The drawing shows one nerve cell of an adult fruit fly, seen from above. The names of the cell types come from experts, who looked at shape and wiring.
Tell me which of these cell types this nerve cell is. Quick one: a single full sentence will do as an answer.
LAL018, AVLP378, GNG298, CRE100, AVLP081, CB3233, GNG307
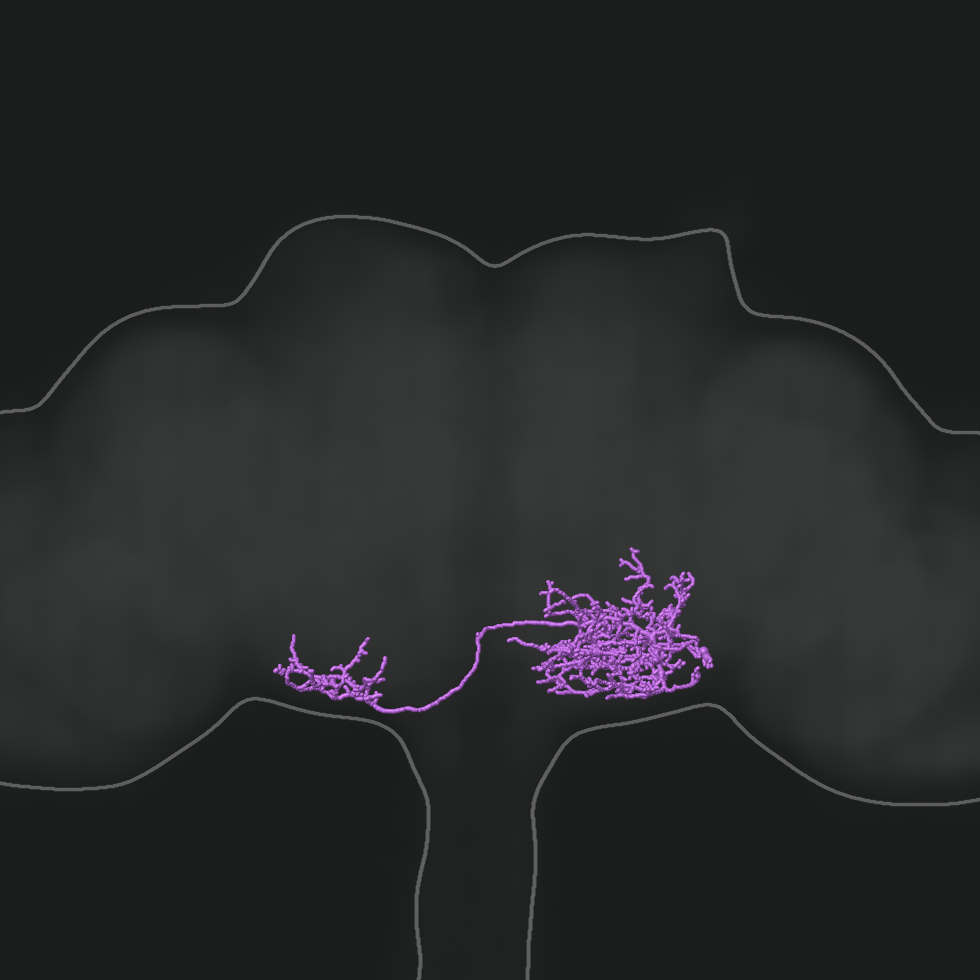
To this nerve cell applies the cell type name GNG307.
